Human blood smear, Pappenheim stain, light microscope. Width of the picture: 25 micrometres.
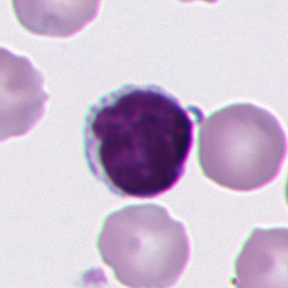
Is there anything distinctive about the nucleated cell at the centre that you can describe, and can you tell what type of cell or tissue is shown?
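Look first at how much of this cell the nucleus takes up: nearly all of it, leaving only a very thin rim of cytoplasm. Its chromatin is dark purple and dense, gathered into coarse clumps. Now check that thin cytoplasm, and you'll find no granules in it. Notice too that the left border is slightly ragged rather than smooth. This is a typical lymphocyte.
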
